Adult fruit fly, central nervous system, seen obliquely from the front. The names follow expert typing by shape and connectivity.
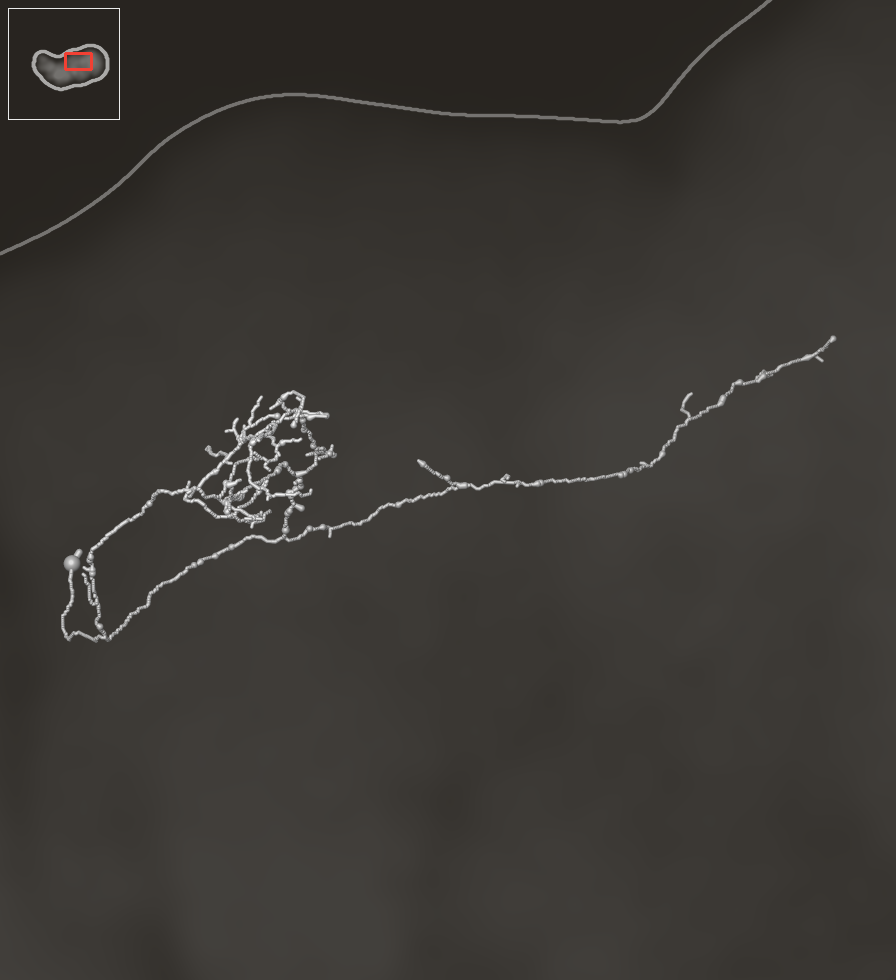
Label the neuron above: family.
hemilineage VPNp&v1_ventral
